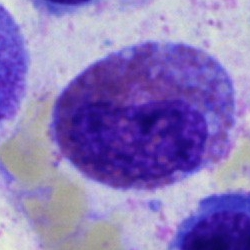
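Eosinophil in a stained bone marrow smear, central cell. Outline smooth, rounded oval. Nucleus low in the cell, leaving a wider band of cytoplasm above. Chromatin coarse and clumped, small paler spots between dark masses. Paler cytoplasmic zone just above the nucleus.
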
